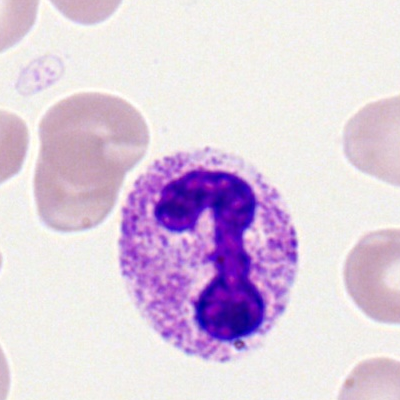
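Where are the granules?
Fine lilac ones, scattered throughout the cytoplasm.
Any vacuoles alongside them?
Not one to be seen.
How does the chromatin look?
Dense, dark purple and coarsely clumped, and no nucleoli show in the nucleus.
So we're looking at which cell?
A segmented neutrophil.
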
